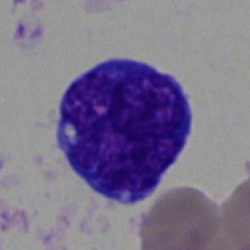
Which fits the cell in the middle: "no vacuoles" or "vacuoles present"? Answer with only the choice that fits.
Vacuoles present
